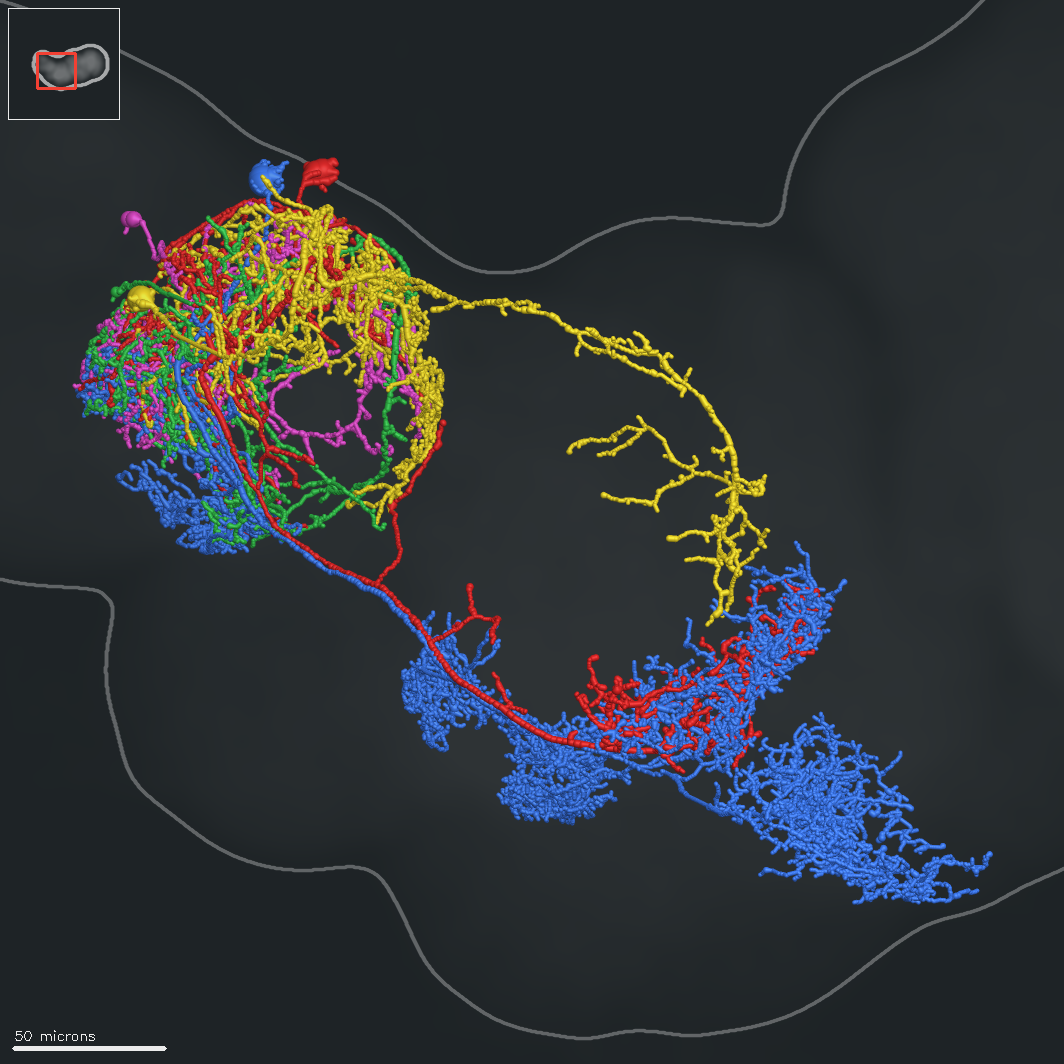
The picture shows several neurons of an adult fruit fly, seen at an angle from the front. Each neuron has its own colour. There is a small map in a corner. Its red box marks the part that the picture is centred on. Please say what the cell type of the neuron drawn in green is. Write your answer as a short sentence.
The cell type is IN03A021.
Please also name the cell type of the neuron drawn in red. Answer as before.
The cell type is IN17B006.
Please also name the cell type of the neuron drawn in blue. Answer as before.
The cell type is IN01B001.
